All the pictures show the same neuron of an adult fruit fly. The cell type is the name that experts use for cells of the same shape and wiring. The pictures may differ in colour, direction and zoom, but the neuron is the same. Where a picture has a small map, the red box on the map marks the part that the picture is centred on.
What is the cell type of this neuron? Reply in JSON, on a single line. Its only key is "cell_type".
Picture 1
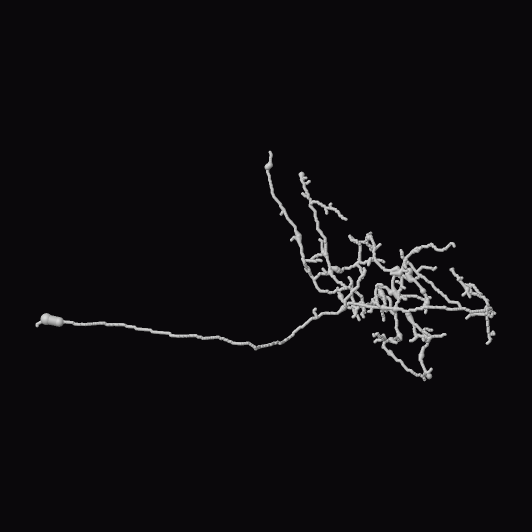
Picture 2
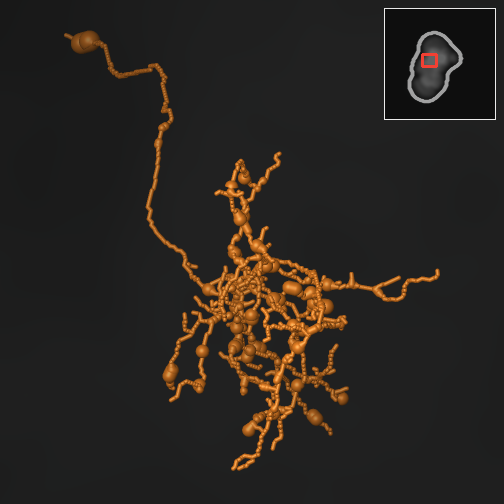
{"cell_type": "IN14A105"}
